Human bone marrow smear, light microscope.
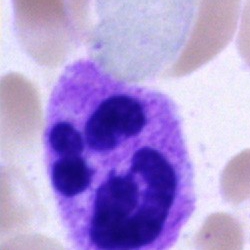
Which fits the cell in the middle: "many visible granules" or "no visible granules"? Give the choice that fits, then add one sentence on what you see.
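Many visible granules. Fine purple granules are scattered through the cytoplasm.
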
